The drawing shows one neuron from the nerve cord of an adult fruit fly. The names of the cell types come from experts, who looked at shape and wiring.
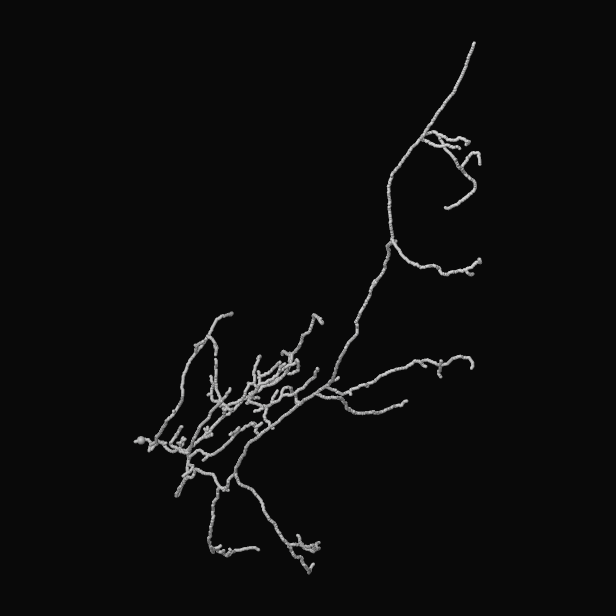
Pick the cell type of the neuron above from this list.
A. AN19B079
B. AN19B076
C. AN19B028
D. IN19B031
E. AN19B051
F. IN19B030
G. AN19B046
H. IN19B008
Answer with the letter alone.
E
